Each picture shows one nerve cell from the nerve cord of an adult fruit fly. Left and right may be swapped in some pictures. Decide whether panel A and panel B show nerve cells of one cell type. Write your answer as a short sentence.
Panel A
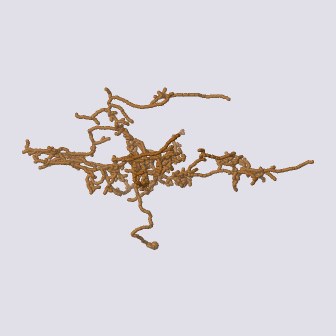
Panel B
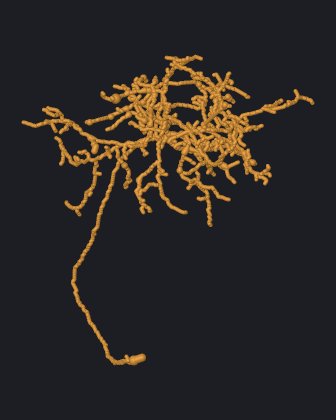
They are of different cell types.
